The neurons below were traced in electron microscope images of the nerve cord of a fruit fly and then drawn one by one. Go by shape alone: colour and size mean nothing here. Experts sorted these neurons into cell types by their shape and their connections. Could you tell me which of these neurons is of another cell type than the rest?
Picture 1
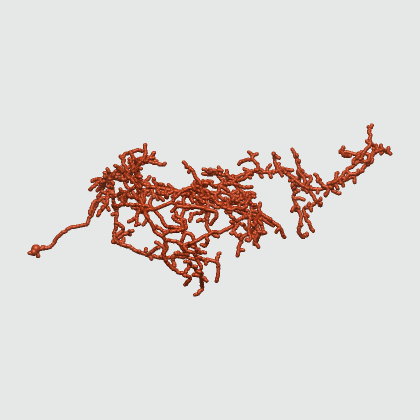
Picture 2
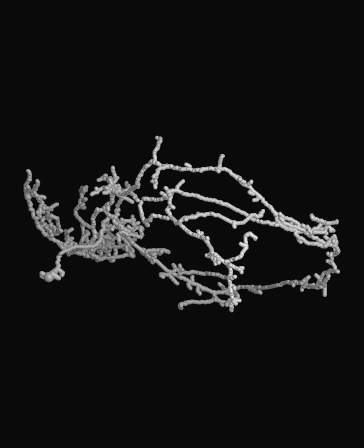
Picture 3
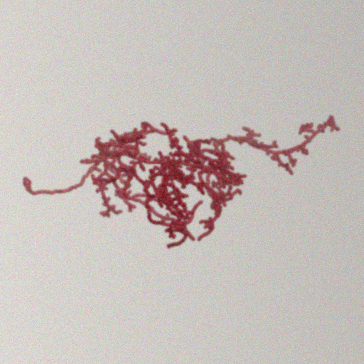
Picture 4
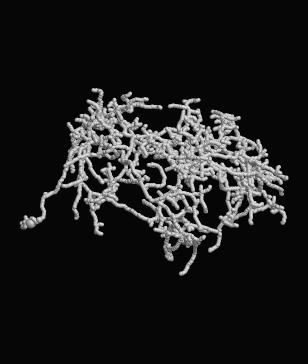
2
